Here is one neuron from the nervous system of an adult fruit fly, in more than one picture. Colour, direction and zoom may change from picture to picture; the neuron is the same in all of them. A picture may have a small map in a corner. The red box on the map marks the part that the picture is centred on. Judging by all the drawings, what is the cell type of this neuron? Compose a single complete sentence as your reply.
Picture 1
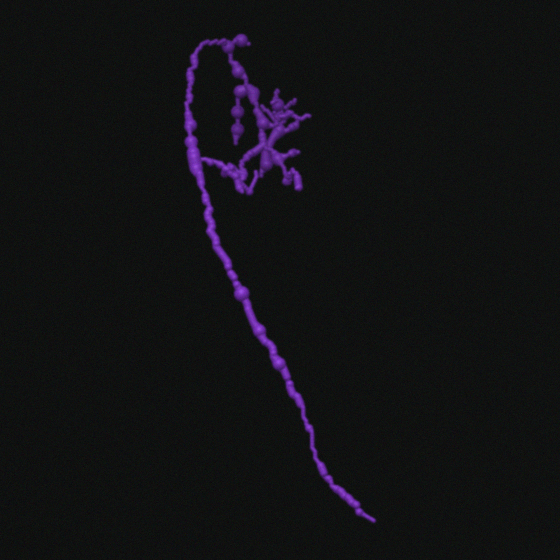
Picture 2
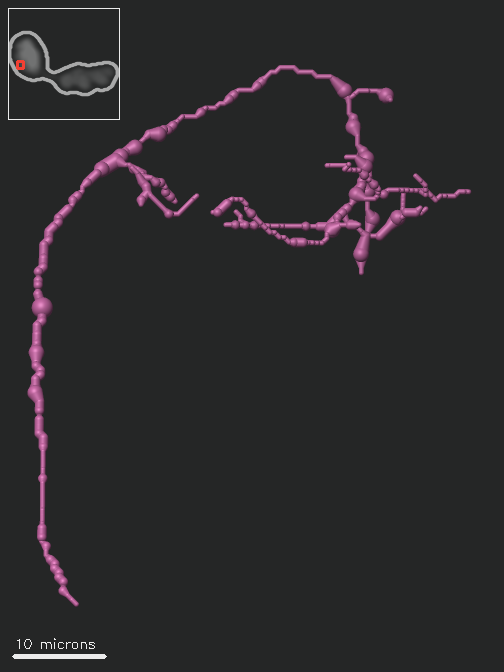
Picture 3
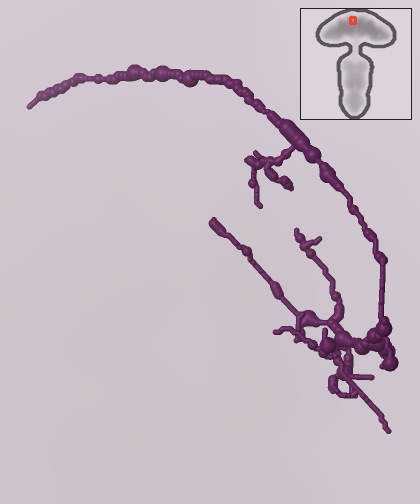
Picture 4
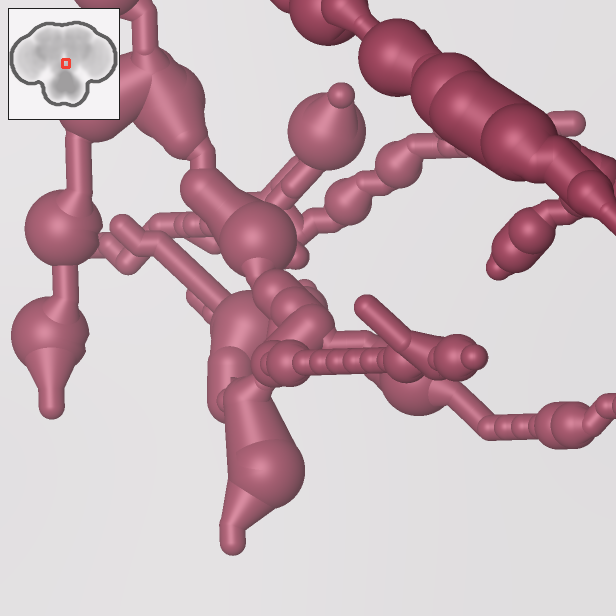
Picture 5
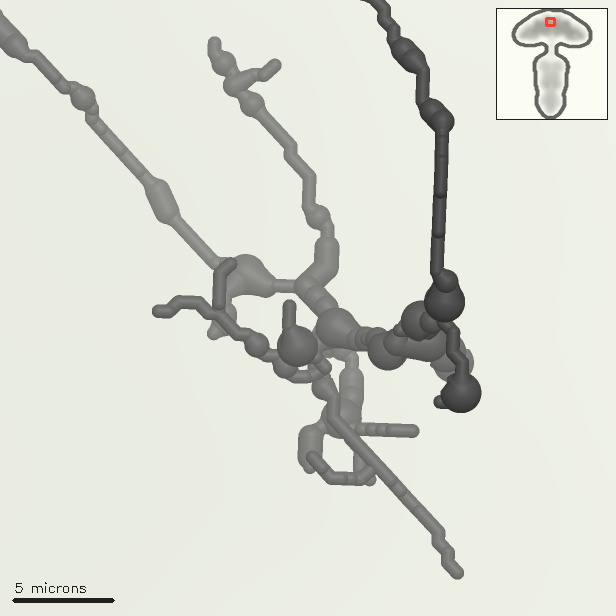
The type of this neuron is the cell type ENS4.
